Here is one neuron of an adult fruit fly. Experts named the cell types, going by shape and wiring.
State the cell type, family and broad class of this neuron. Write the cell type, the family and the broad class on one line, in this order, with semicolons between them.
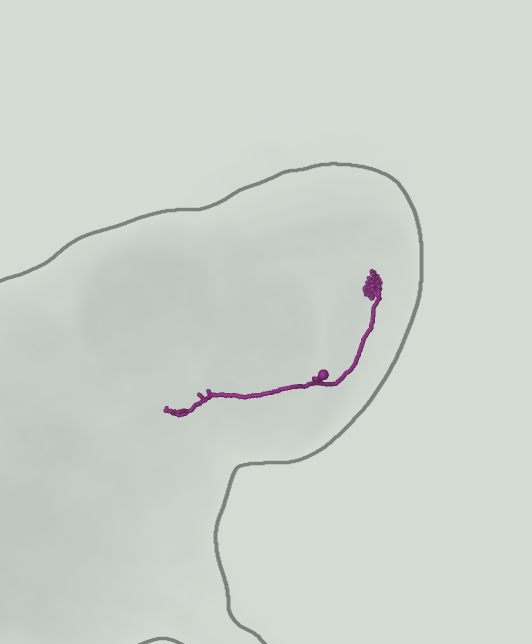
LPC1; LPC; visual projection neuron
